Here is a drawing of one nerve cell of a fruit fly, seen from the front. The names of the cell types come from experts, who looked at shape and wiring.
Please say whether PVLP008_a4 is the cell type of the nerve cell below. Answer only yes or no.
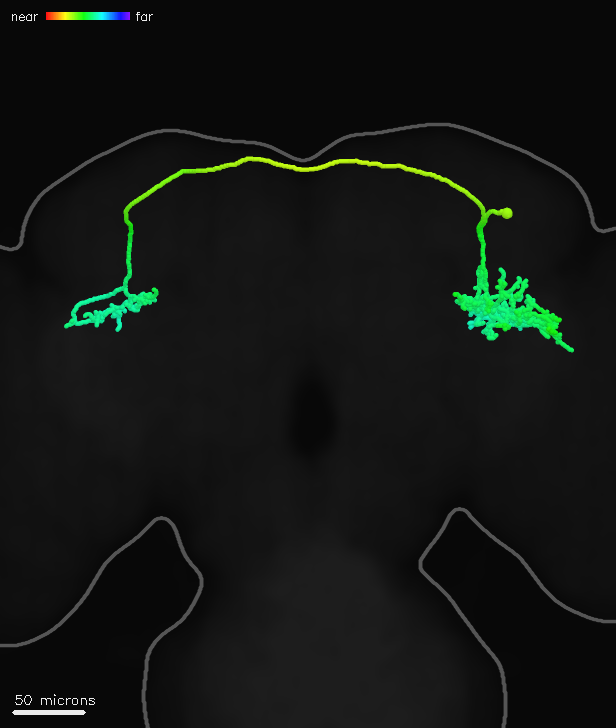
yes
